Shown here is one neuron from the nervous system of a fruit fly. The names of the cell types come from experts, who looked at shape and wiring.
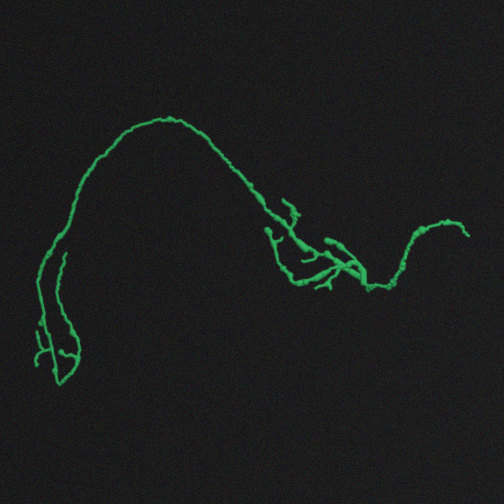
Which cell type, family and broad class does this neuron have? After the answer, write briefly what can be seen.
Its cell type is ORN_VM6v. Its family is called class olfactory. Its broad class is sensory neuron entering the brain. As drawn here it is wider than it is tall.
